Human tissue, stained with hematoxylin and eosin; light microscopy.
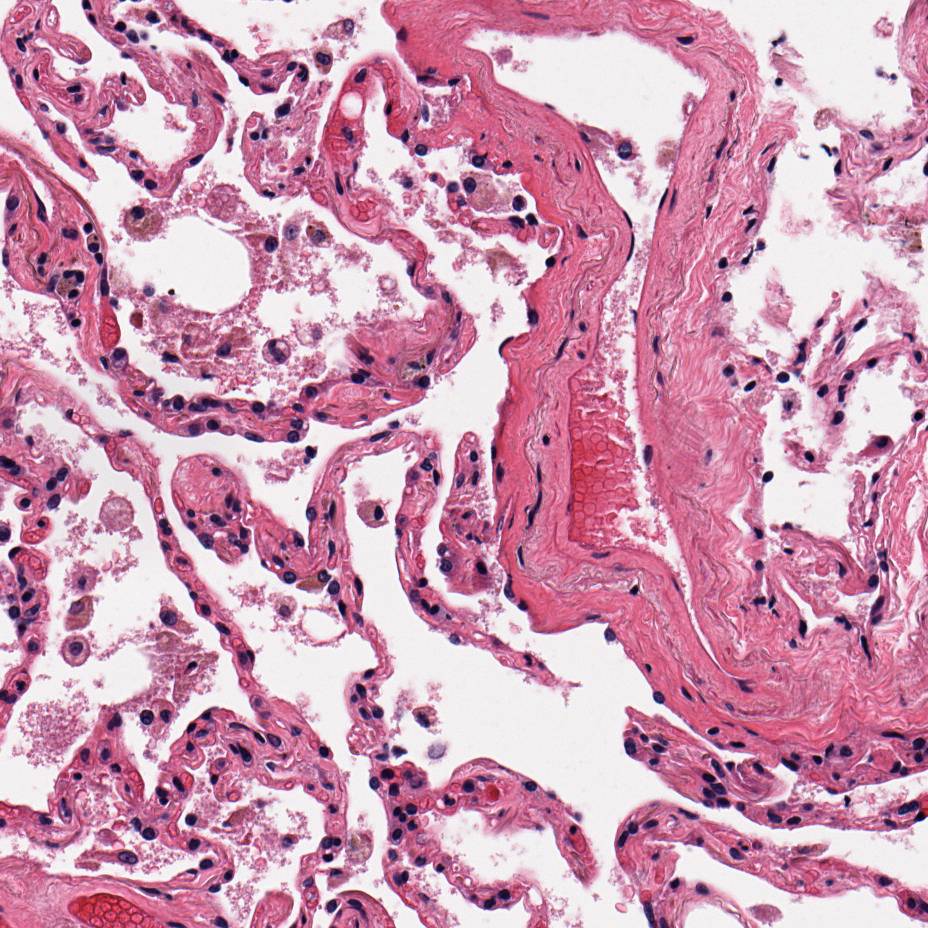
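Lung, H&E: thin branching septa outline large open spaces, with small dark oval to elongated nuclei along them. Free in those spaces, mostly over on the left, sit large rounded cells with brown granular cytoplasm. Down in the bottom left corner there's a small vessel packed with red blood cells.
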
